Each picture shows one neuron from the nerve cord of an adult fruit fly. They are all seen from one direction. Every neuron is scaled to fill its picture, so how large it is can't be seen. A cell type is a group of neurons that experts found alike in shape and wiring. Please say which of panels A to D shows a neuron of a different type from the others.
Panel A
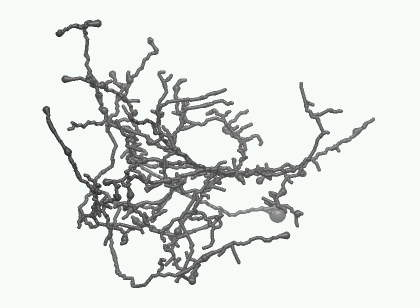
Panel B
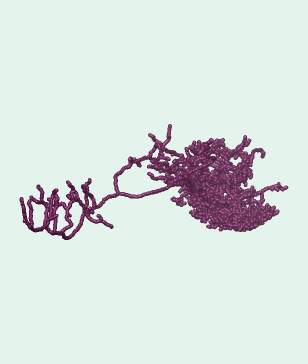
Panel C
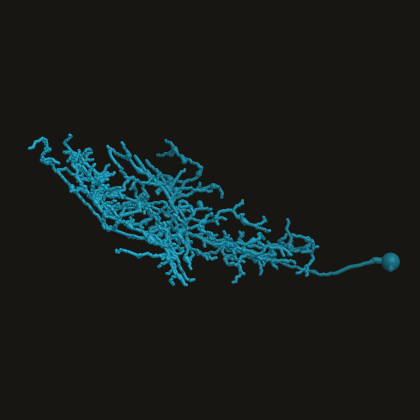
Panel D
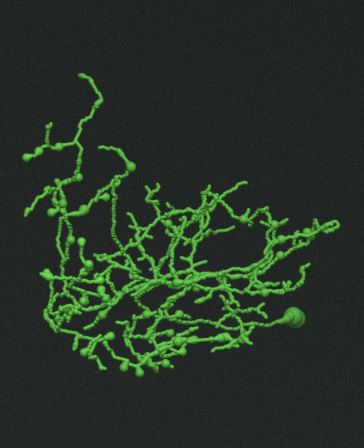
Panel C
